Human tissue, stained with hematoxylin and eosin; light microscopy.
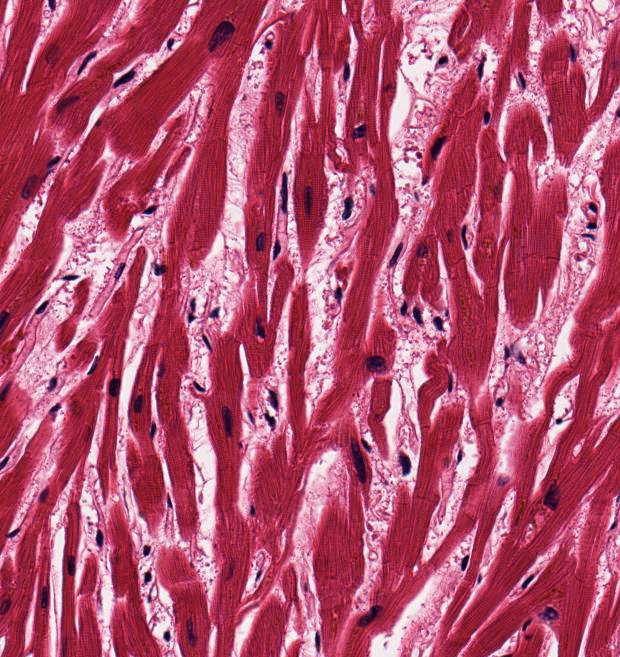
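Left ventricle of the heart: deep red-pink fibres, many of them branching to join neighbouring fibres. Fine transverse cross-striations run across the fibre cytoplasm. Between the fibres, pale, loose, wispy pink material holds scattered small, dark, elongated nuclei.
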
